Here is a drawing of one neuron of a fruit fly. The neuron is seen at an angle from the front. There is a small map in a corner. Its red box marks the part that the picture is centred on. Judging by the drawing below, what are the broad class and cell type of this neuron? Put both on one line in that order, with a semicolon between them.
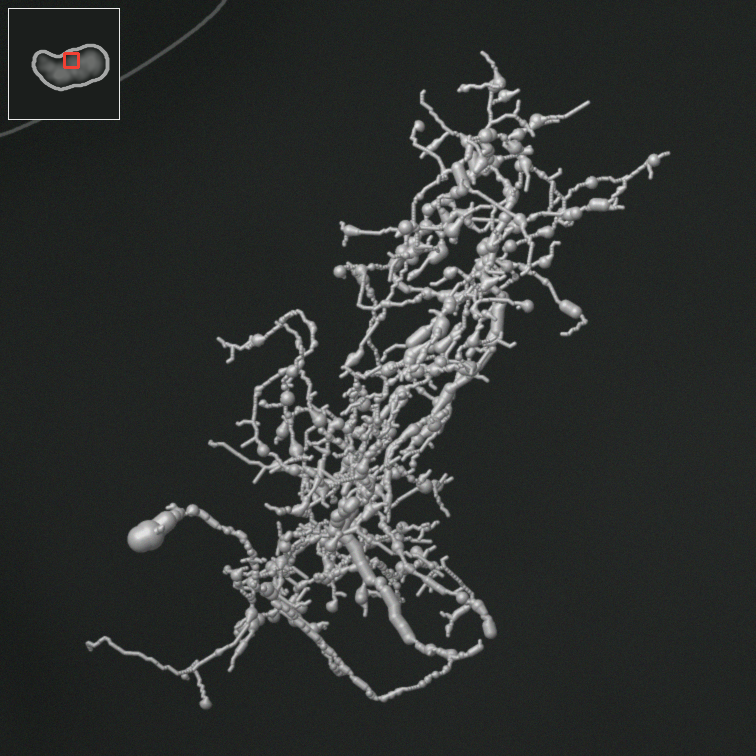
central-brain intrinsic neuron; SLP034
